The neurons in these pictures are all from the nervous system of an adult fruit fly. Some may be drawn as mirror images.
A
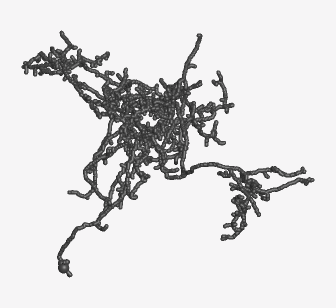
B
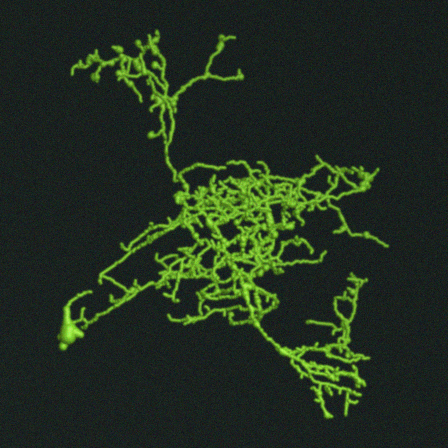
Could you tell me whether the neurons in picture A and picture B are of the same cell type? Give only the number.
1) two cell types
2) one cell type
2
